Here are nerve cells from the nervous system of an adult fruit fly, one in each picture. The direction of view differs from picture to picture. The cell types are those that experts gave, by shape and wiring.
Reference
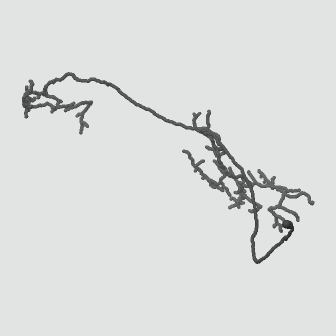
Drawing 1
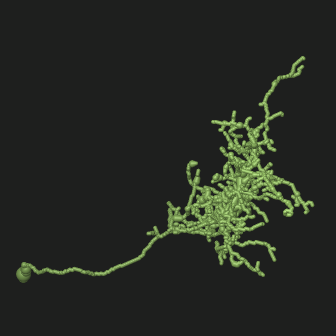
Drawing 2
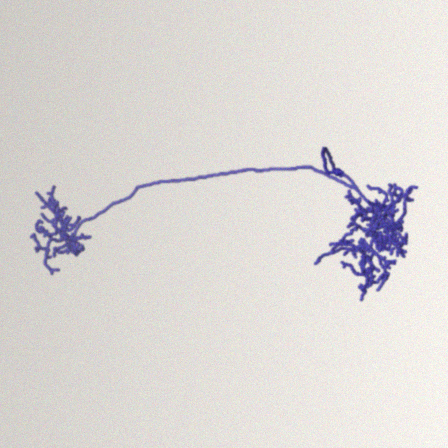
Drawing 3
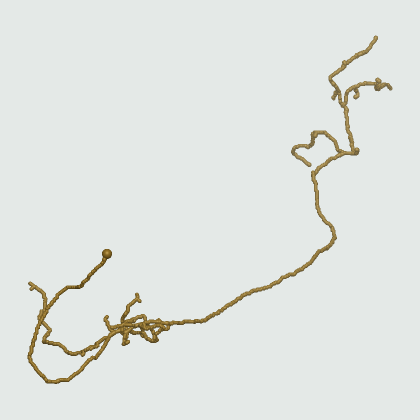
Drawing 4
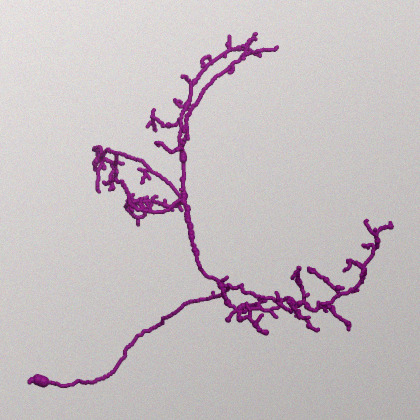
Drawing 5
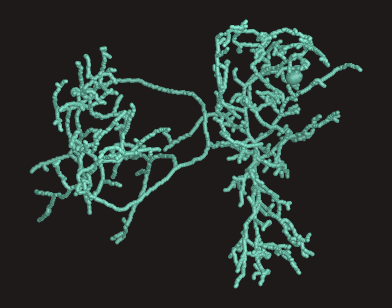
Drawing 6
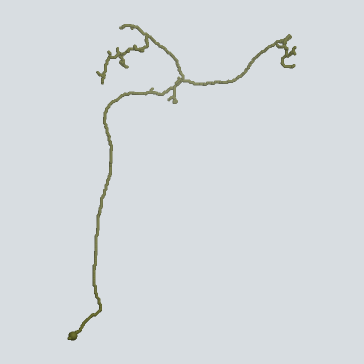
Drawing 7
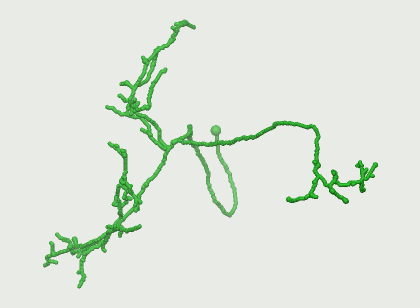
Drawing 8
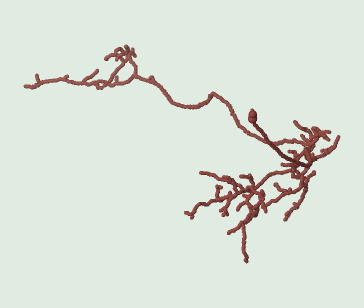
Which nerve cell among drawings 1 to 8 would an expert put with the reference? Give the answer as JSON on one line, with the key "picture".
{"picture": 7}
